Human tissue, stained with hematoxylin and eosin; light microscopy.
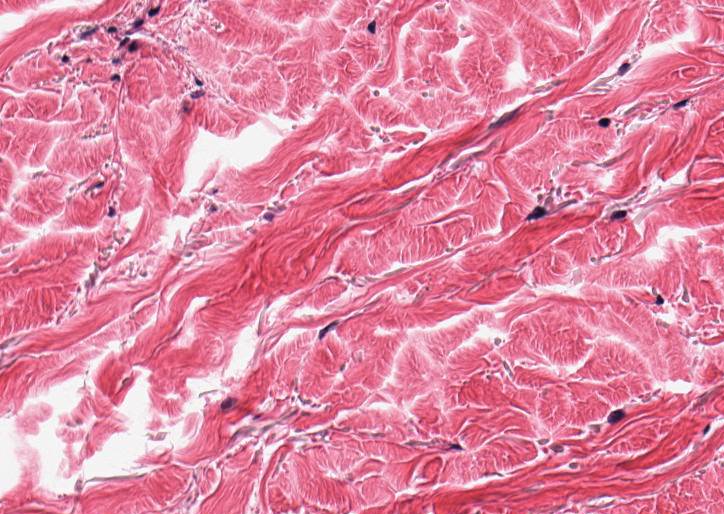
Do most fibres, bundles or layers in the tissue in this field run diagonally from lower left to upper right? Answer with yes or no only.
Yes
